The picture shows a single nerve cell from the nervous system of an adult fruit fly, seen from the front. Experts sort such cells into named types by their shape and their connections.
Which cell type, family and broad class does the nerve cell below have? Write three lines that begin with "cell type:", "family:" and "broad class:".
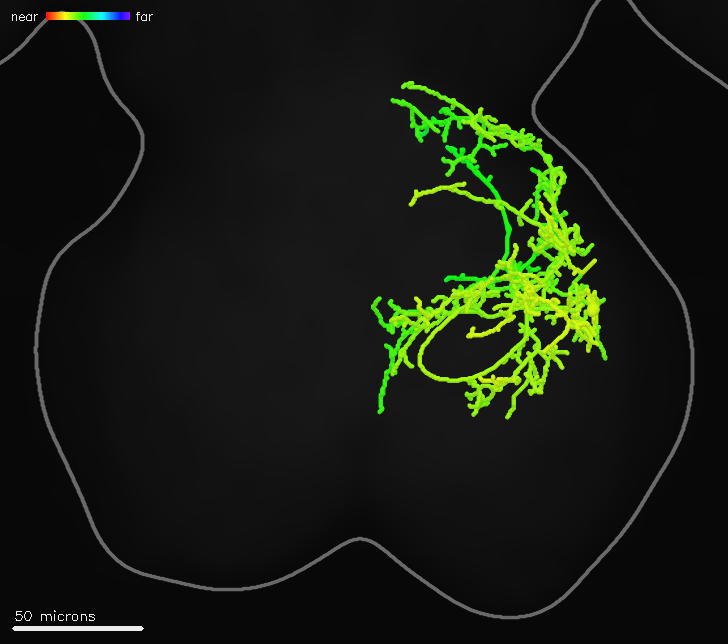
cell type: IN17A039
family: hemilineage 17A
broad class: nerve-cord intrinsic neuron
